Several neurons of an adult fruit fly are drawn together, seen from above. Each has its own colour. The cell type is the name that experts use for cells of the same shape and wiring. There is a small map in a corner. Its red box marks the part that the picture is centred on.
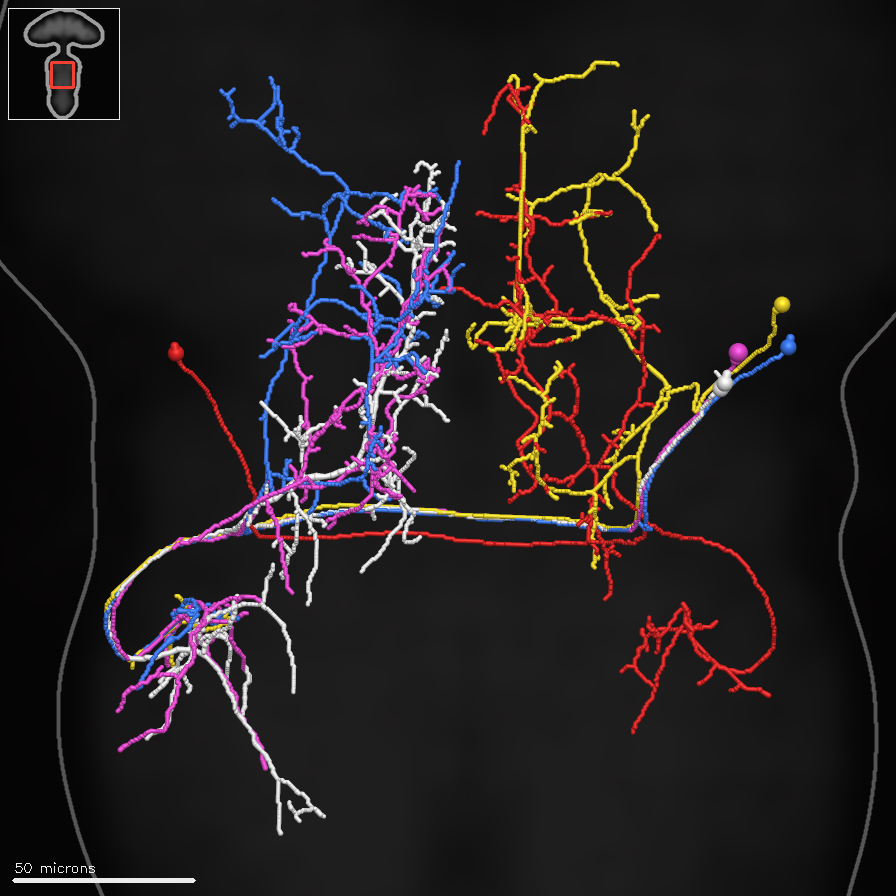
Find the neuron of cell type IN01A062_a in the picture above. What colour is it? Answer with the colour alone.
red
